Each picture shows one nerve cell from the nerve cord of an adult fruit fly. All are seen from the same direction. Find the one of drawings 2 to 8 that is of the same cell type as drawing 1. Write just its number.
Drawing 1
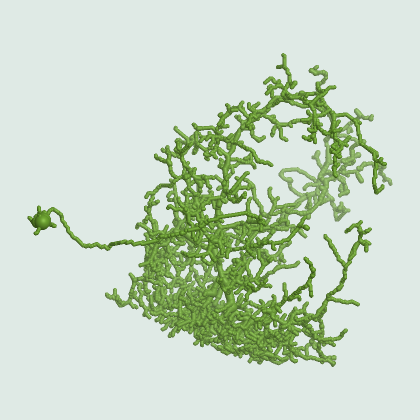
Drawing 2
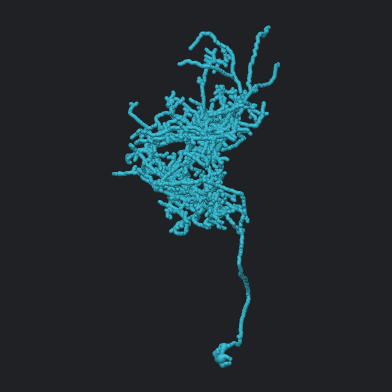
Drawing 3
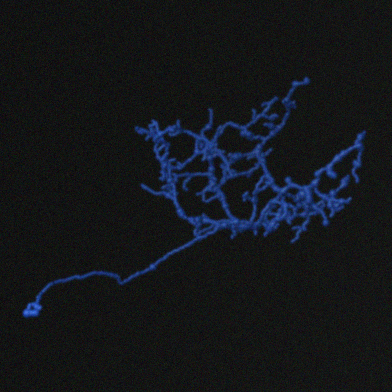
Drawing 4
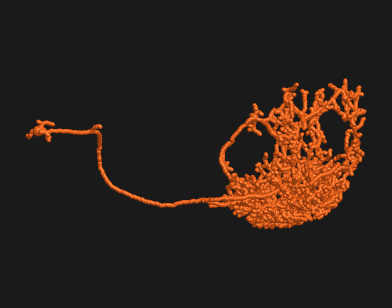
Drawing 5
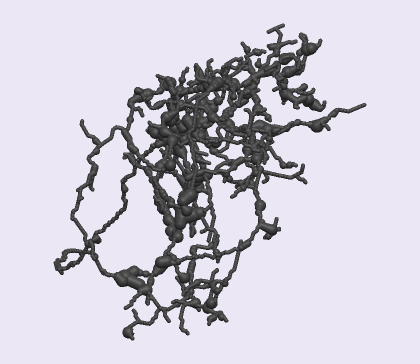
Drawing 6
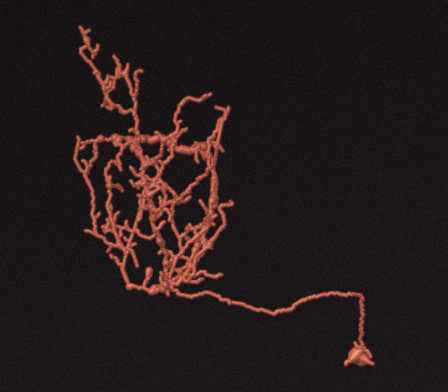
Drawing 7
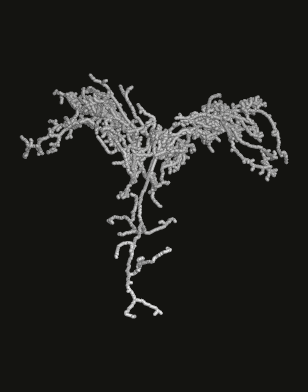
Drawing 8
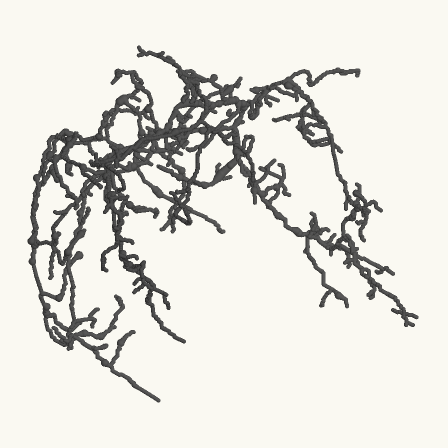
4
